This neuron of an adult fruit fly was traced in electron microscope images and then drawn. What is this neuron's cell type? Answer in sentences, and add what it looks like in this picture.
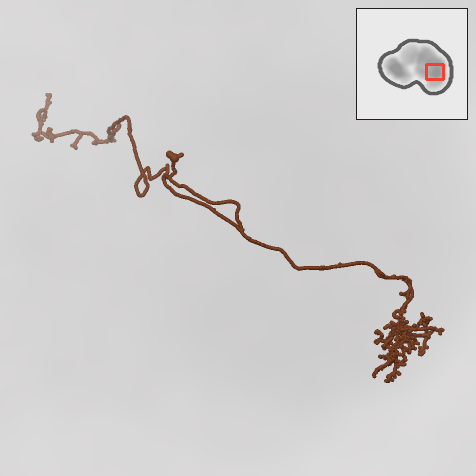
It is of cell type LPC1. It is a visual projection neuron. In this view it is wider than it is tall.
